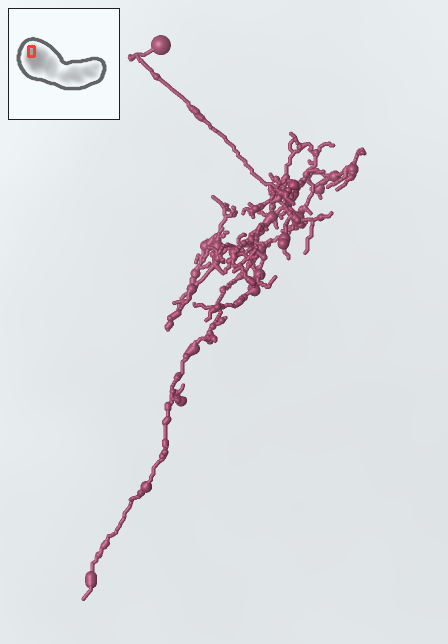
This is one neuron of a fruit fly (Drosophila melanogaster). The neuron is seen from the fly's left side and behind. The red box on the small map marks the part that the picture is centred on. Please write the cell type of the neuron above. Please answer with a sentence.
The cell type is Cm6.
